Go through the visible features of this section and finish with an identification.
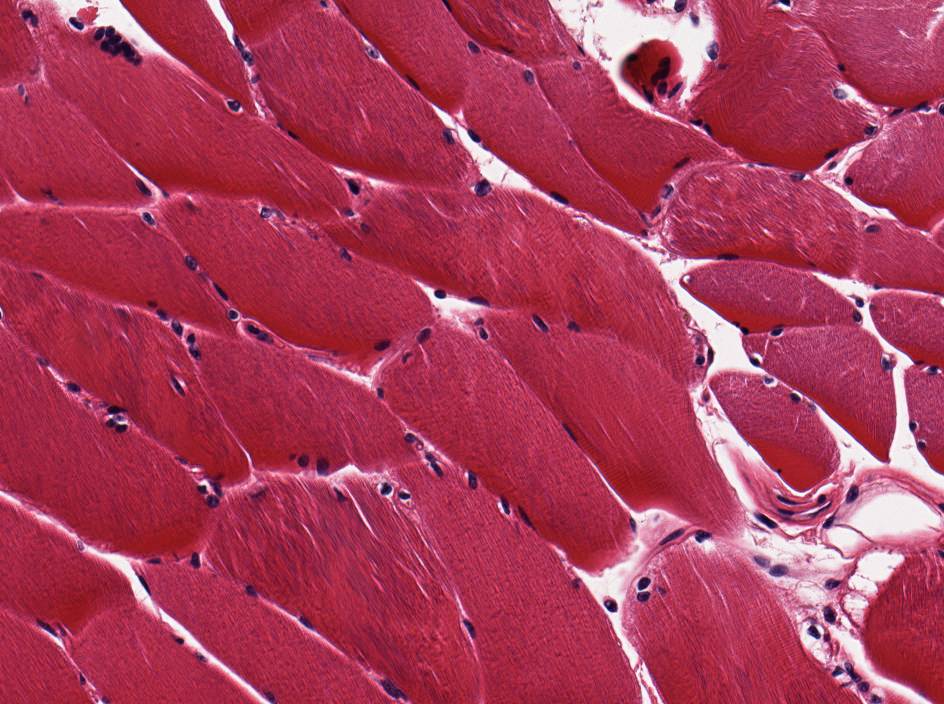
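Looking first at the left and centre, I see fibres running diagonally from upper left toward lower right. Their cytoplasm is deeply eosinophilic with fine striations, and the small, dark, flattened nuclei sit at the fibre edges. Toward the right the fibres are cut more across, as separate rounded-to-oval profiles with wider gaps between them. This is skeletal muscle.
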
